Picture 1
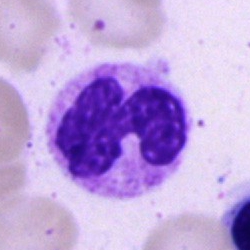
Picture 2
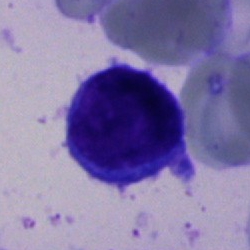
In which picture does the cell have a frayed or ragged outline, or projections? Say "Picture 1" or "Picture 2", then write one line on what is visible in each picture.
Picture 2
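Picture 1: The cell outline is round and smooth.
Picture 2: A small bluish tag projects from the lower right edge of the cell.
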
